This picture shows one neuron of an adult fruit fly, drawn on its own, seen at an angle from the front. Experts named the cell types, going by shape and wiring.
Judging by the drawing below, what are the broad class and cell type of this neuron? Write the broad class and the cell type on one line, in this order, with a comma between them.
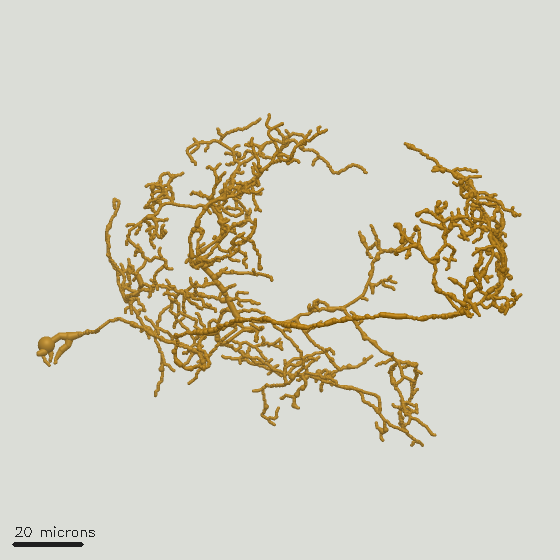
central-brain intrinsic neuron, SMP041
